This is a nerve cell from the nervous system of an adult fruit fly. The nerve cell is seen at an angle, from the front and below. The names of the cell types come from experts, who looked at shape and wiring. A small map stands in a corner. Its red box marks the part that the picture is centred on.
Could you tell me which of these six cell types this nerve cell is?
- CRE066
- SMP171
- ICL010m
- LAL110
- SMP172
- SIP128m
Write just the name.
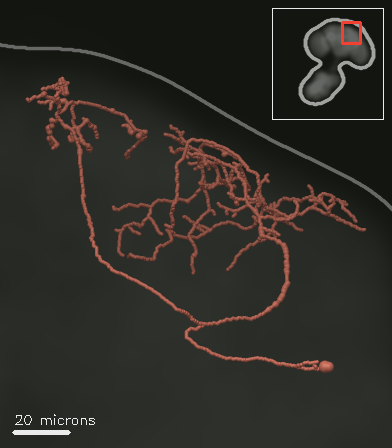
SMP171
